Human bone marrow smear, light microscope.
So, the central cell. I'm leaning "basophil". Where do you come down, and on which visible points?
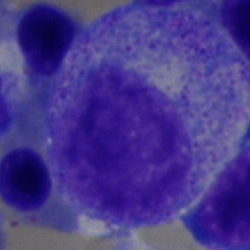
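Basophil does not fit; the cell is a promyelocyte. Deciding point: chromatin finely granular, not coarsely clumped.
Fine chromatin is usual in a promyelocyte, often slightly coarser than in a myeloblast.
Outline smooth and roughly round. Cytoplasm plentiful and pale grey-blue, with a paler area above and to the right of the nucleus. Smaller cells with dark round nuclei at the left edge of the picture.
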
